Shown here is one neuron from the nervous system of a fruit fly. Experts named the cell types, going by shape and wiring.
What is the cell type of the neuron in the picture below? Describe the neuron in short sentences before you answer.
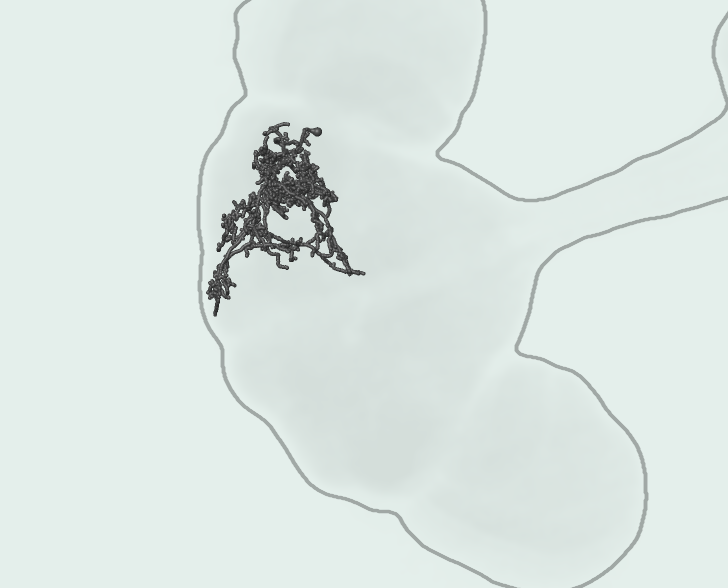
It lies in the brain. Its cell body lies at the top of the picture. It is a central-brain intrinsic neuron. It is of cell type AVLP316.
